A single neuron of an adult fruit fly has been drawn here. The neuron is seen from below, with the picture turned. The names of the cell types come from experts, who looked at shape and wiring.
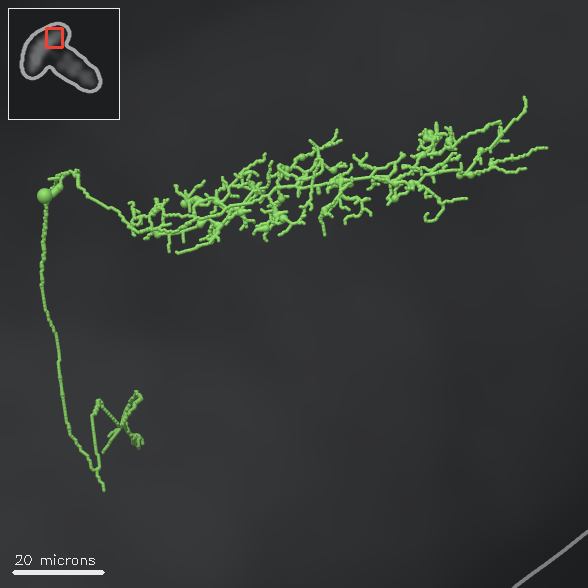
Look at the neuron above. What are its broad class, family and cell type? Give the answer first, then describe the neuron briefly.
This is a visual projection neuron. Its family is MeVP. Its cell type is MeVP3. From left to right in the picture it spans about 110 microns. Dozens of branch ends can be seen.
